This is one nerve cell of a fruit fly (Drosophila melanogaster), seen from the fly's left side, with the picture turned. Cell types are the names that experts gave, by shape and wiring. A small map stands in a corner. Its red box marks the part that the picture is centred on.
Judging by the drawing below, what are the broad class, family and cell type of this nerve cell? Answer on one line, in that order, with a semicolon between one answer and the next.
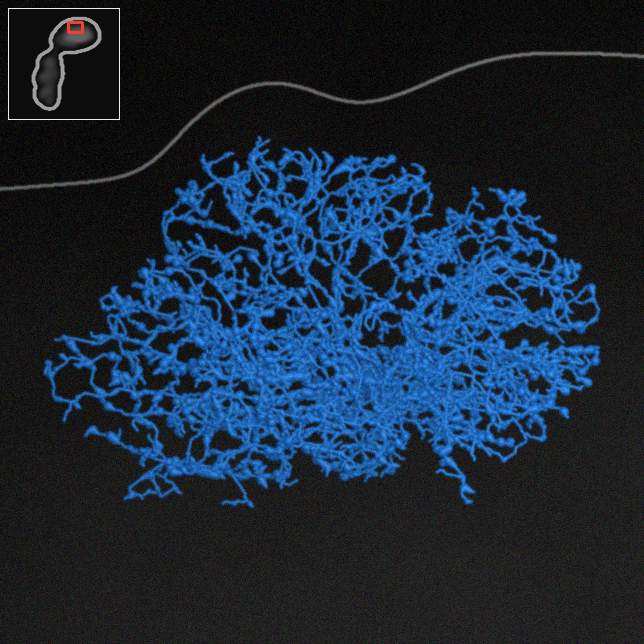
central-brain intrinsic neuron; hemilineage ALl1_dorsal; lLN2X11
